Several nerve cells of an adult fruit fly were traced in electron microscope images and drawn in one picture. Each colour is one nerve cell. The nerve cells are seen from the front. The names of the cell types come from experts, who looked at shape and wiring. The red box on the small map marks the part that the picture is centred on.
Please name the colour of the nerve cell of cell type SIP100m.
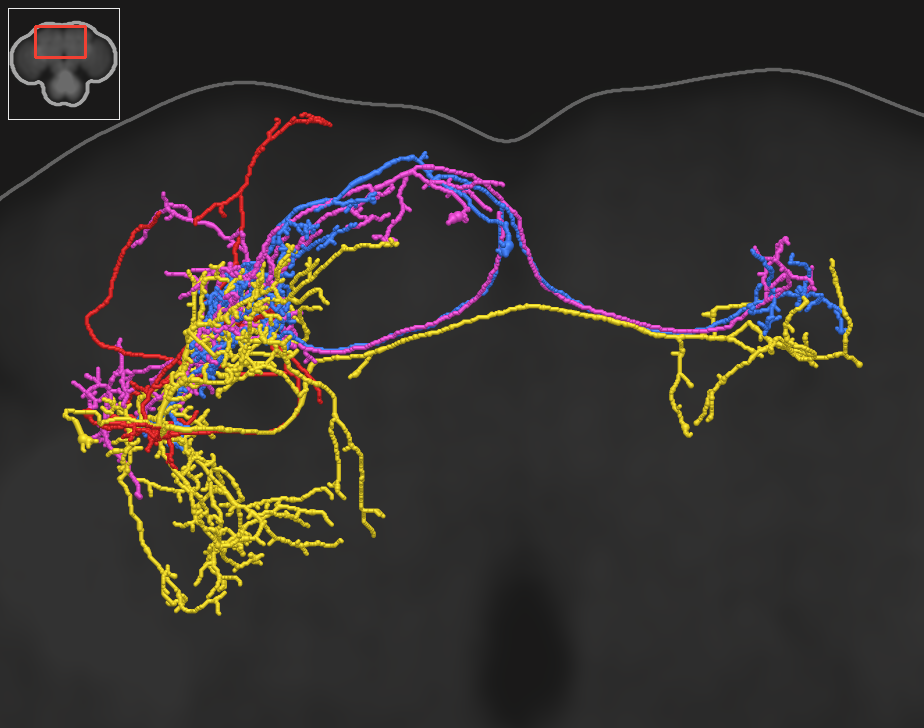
magenta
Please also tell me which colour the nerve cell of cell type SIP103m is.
blue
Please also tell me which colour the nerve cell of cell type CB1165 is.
red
